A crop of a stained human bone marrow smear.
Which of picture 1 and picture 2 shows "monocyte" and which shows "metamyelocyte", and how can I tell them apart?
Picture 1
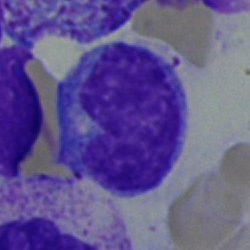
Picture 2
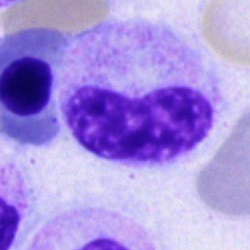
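Looking at these, I take the first to be the monocyte and the second the metamyelocyte. Both have smooth, roughly round outlines and kidney-shaped nuclei, though the notch is on the left side in picture 1 and in the upper edge in picture 2. The chromatin is where they part: finely stippled and fairly even in picture 1, without coarse dark clumps, but clumped in picture 2, with paler spaces between the dark clumps.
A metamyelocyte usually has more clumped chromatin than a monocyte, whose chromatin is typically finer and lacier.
The cytoplasm differs as well: blue in picture 1, lying as a band mostly on the left of the nucleus and paler in the notch, yet pale lilac-grey in picture 2.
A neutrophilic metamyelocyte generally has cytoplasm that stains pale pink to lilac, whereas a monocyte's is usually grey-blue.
Picture 1 shows no visible granules, and picture 2 shows no distinct nucleolus and no vacuoles.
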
